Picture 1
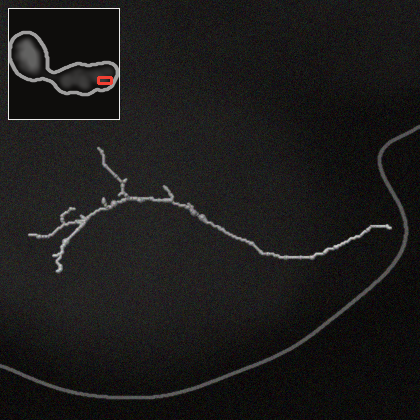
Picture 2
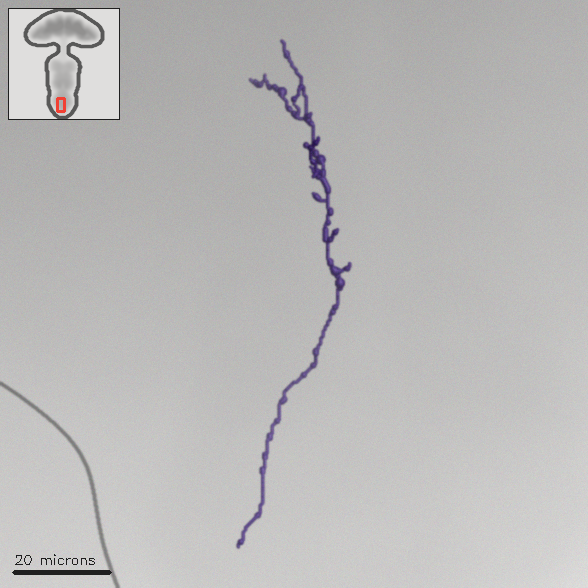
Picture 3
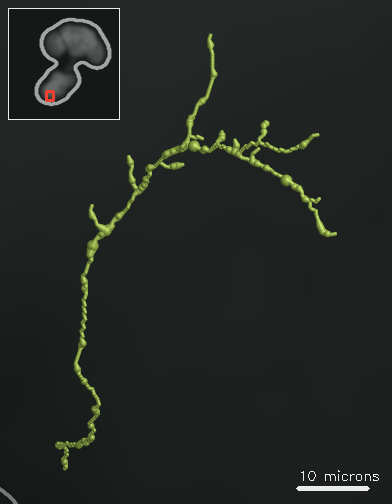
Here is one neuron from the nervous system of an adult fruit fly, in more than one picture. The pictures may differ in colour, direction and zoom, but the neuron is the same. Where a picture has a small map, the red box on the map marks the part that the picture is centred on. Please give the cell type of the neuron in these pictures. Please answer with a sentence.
The cell type is SNta37.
